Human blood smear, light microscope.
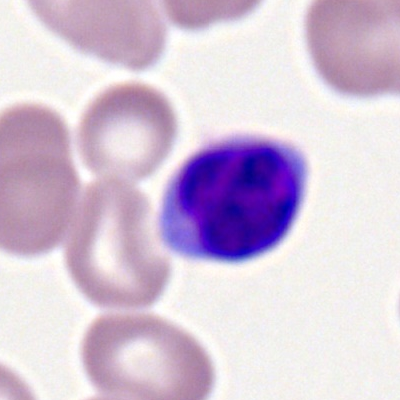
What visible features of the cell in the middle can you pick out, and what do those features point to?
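Let's look at the outline: smooth and oval. The chromatin stains dark purple and is condensed into darker clumps. Around it runs only a scant rim of pale blue cytoplasm, widest on the left side, and you won't find any granules in it. This is a lymphocyte.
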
